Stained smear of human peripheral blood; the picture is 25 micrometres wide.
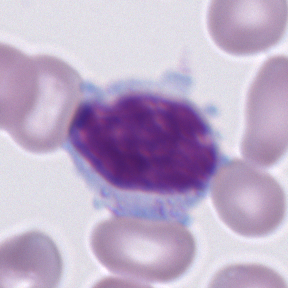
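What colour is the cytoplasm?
Pale blue, and no vacuoles are seen in it.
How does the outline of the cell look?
Irregular and ragged.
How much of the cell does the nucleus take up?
Most of it.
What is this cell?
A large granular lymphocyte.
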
